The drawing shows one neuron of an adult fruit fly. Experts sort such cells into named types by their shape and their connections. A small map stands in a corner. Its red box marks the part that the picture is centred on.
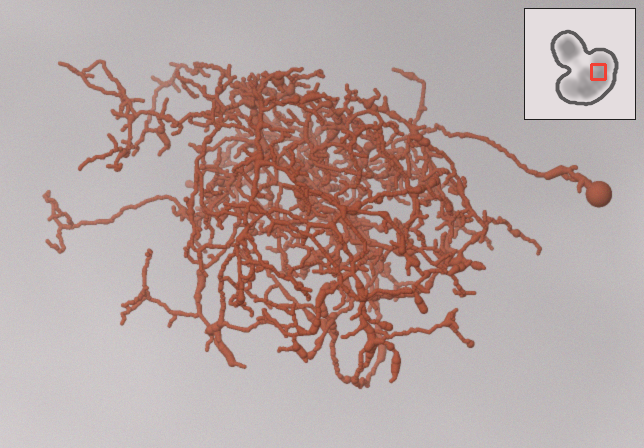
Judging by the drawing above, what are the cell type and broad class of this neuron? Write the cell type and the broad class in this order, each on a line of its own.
AVLP399
central-brain intrinsic neuron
